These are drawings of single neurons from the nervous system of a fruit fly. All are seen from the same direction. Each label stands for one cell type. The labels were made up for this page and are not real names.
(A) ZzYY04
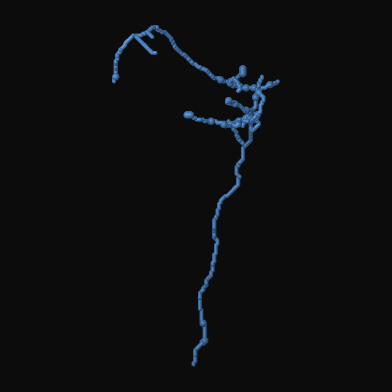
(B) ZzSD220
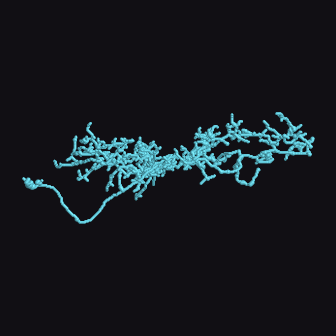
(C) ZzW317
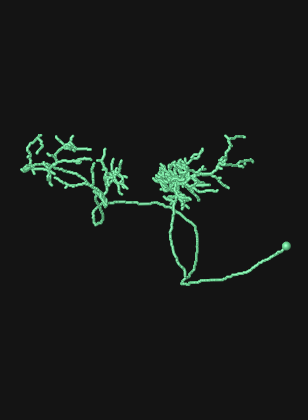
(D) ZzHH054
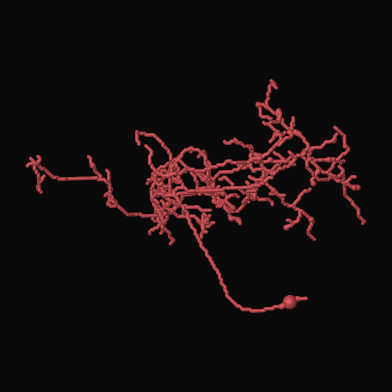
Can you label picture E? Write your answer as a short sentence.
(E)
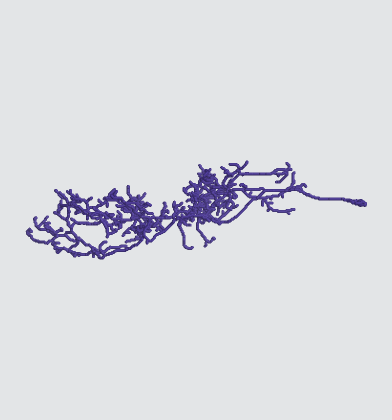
It belongs to ZzSD220.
